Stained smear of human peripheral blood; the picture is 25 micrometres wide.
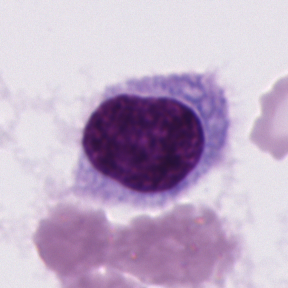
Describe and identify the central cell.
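See how the outer edge of this one is ragged and fuzzy rather than sharply smooth? The nucleus is a single smooth oval, no lobes or deep indentation, and you can't make out any nucleoli. The cytoplasm has a fine mottled texture, though no distinct red or pink granules. That's a hairy cell.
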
